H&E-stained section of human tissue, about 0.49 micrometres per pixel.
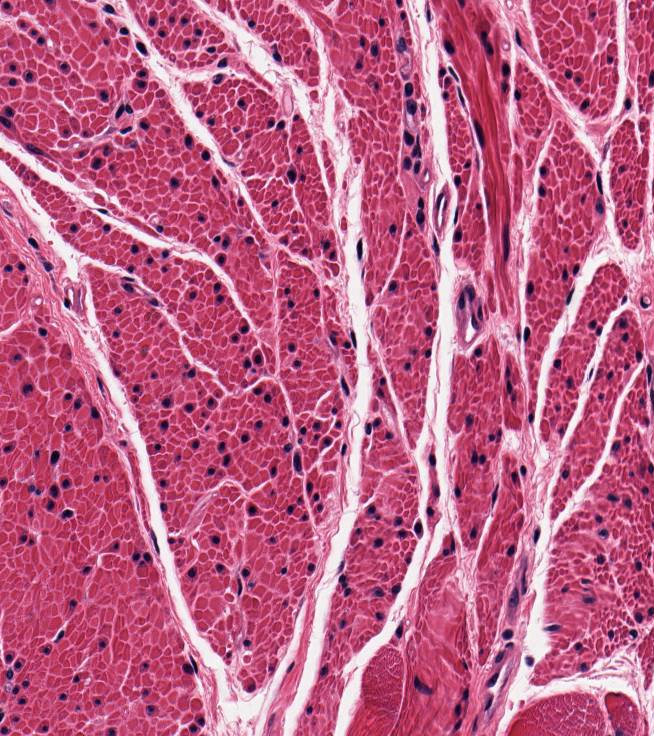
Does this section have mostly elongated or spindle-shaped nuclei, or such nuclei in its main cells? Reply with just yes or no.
No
